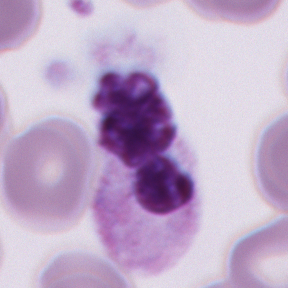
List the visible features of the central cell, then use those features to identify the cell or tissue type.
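The first thing I notice is that this cell is elongated, taller than it is wide. Its chromatin is dark purple and coarsely clumped. There's abundant cytoplasm too, pale pinkish-lilac and filled with fine pinkish granules. So this is a segmented neutrophil.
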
